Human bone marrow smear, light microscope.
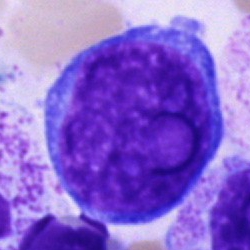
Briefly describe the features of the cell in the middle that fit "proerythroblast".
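Named cell: proerythroblast. Nucleus fills most of the cell; cytoplasm reduced to a thin rim. Cytoplasm deep blue. One large round nucleolus in the right half of the nucleus. Small bleb projecting from the upper right edge of the cell.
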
